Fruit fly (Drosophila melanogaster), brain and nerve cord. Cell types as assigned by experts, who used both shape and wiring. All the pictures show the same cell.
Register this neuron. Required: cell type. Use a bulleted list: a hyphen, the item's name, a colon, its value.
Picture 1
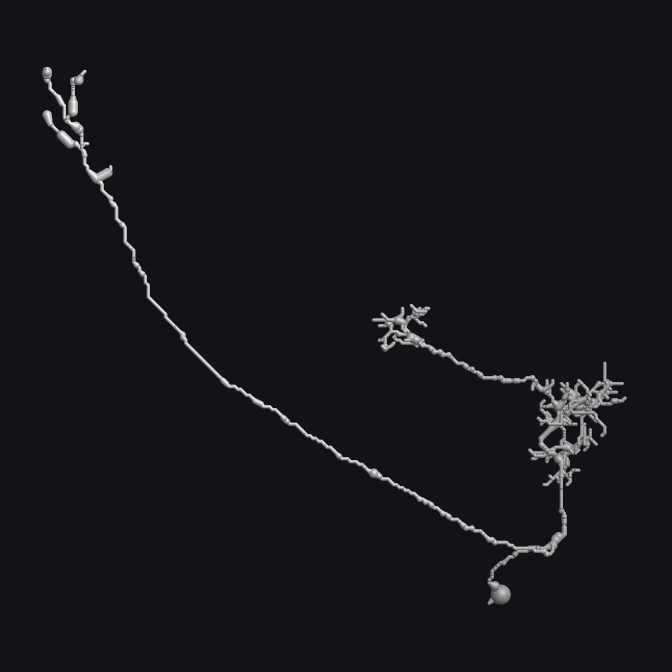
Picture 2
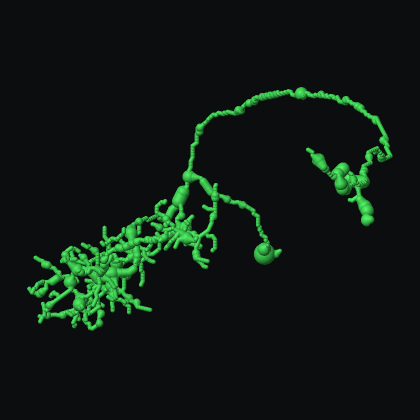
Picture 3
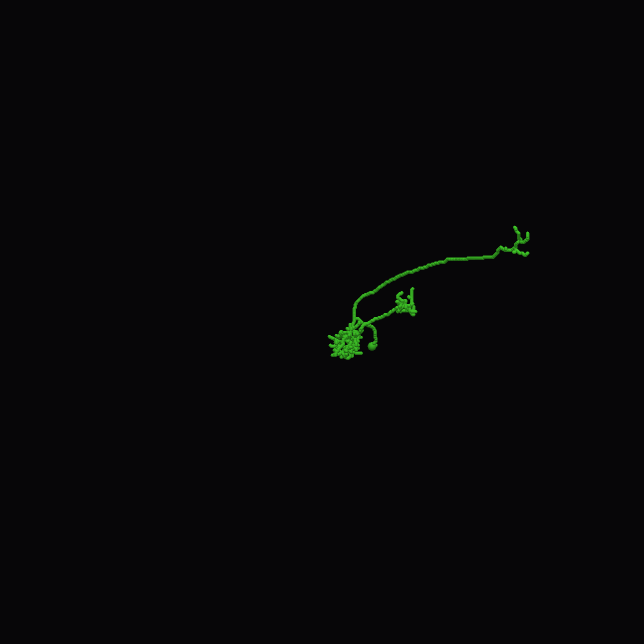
- cell type: LLPC1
